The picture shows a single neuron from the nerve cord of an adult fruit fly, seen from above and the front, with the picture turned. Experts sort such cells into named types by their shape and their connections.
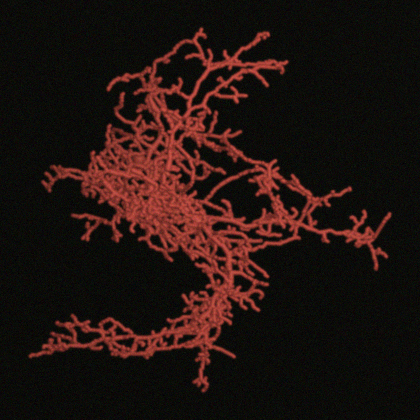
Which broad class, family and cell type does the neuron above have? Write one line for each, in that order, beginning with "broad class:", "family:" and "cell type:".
broad class: nerve-cord intrinsic neuron
family: hemilineage 03B
cell type: IN03B019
